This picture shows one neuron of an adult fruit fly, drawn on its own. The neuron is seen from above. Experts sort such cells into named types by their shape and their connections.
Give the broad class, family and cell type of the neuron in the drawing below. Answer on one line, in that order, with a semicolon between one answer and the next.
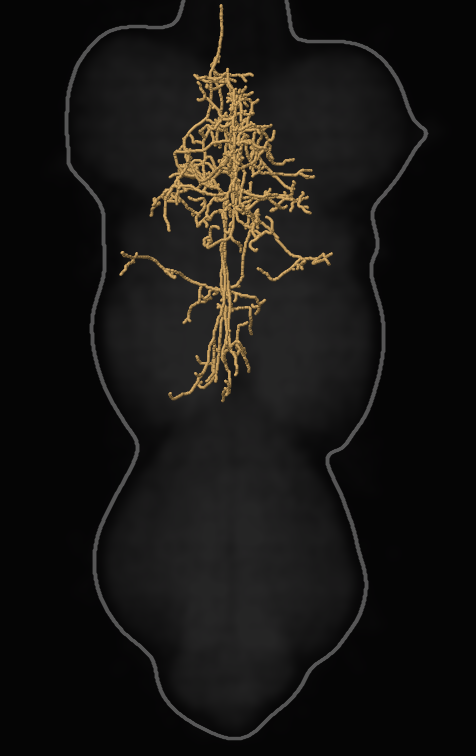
ascending neuron; hemilineage 27X; AN27X003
